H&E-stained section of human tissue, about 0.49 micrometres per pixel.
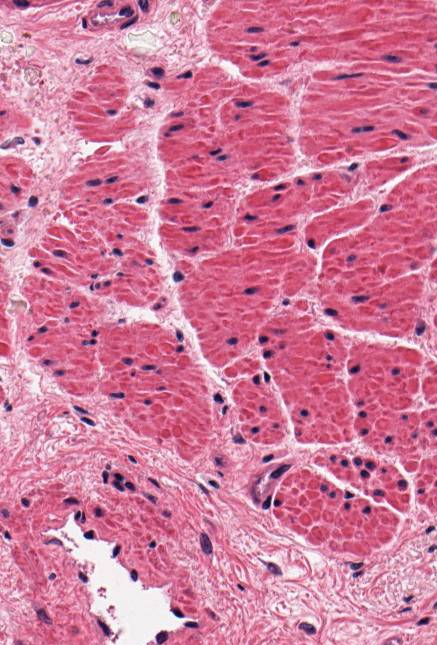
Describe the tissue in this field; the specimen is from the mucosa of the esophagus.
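Arrangement: muscle in bundles separated by thin pale septa fills most of the field. Nuclei: central within the cell profiles. Cytoplasm: deep pink. Along the bottom of the field: loose, wavy pink connective tissue with scattered spindle nuclei.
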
